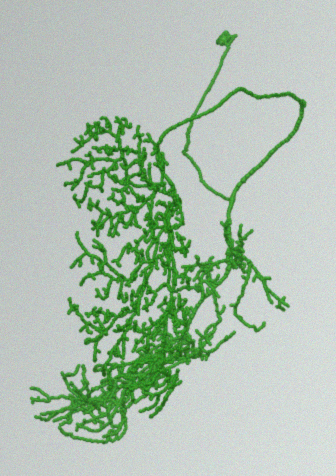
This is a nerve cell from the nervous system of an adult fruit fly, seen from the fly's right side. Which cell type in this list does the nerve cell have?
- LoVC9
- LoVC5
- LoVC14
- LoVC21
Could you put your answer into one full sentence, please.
This particular nerve cell has the cell type LoVC14.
